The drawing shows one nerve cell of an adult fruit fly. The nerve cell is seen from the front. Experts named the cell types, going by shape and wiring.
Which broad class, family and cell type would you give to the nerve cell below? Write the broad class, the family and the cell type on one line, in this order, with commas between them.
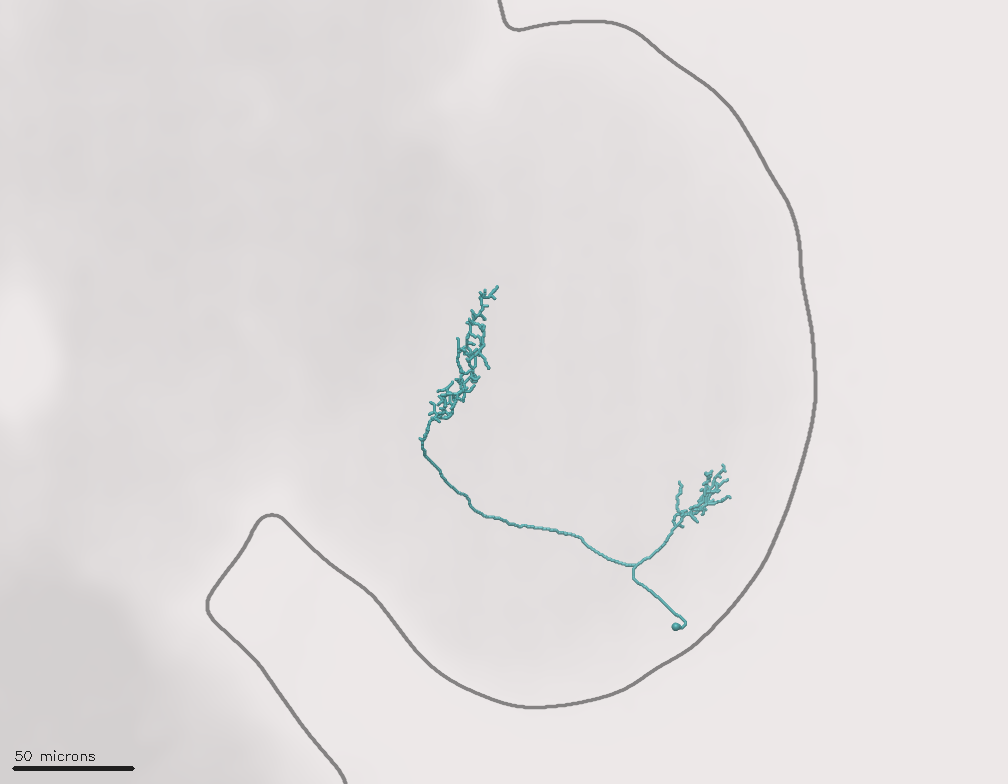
optic-lobe intrinsic neuron, Tm, Tm30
